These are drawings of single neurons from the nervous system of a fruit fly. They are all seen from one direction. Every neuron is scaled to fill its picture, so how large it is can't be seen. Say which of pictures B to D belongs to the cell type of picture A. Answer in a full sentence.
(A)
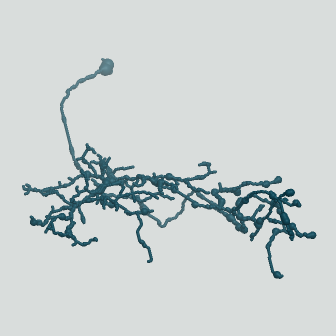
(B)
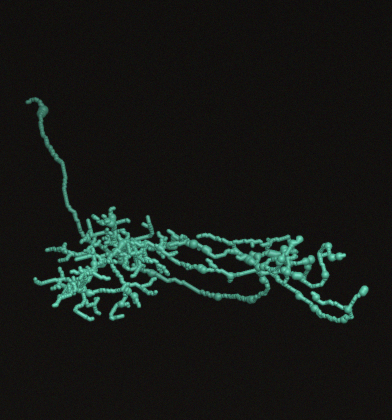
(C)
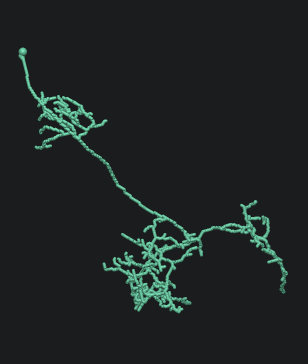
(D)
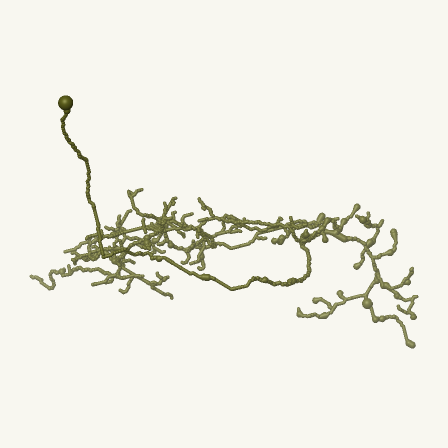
Picture B is of the same cell type.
